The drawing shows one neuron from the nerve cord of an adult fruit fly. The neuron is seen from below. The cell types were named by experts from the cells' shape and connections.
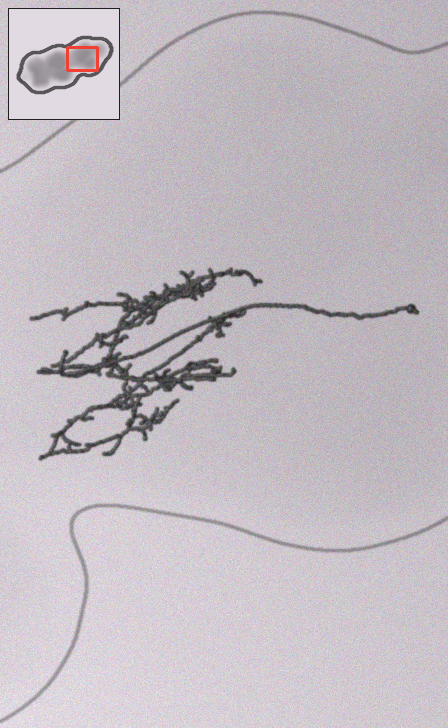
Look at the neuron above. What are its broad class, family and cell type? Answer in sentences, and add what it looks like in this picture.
This is a nerve-cord intrinsic neuron. The family is hemilineage 05B. Its cell type is IN05B090. The picture shows dozens of branch ends. As drawn here it is wider than it is tall.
